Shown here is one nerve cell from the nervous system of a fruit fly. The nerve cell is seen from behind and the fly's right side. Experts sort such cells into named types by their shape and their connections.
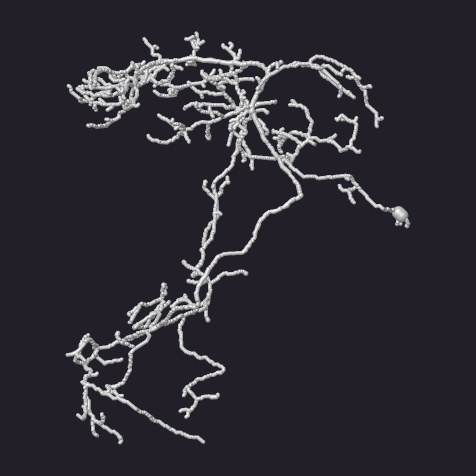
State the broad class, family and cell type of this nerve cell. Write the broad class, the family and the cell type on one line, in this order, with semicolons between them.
central-brain intrinsic neuron; hemilineage AOTUv3_dorsal; SMP015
